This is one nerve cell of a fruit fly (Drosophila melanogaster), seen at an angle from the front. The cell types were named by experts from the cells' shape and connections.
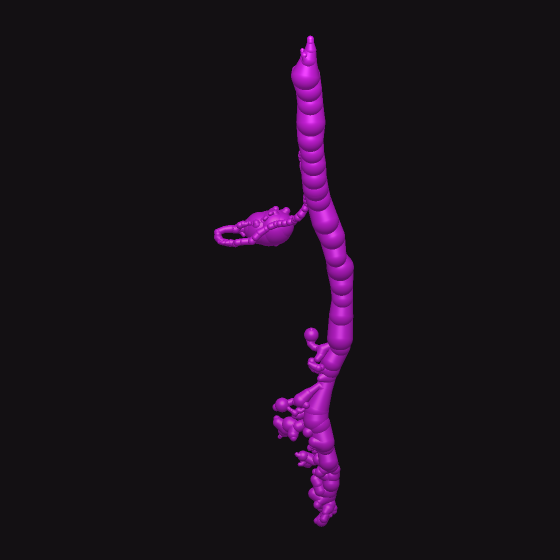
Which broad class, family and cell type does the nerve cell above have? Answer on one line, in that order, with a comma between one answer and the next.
visual projection neuron, OCG, OCG01f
